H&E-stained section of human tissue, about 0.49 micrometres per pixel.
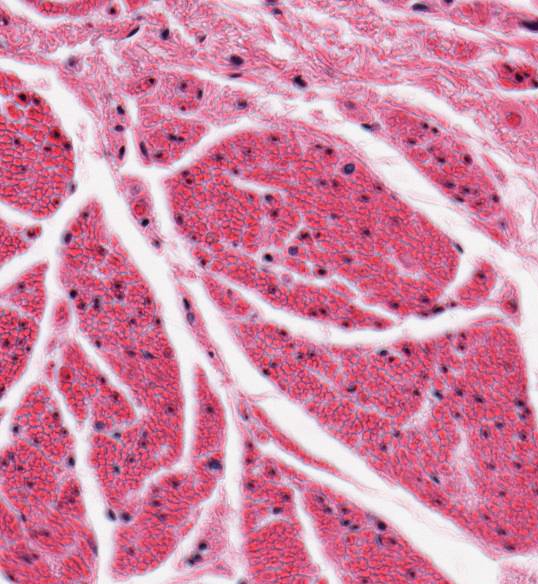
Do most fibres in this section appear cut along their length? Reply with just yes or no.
No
